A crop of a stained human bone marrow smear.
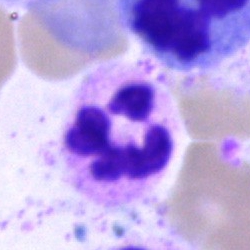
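A segmented neutrophil, whose nucleus, you can see, is divided into several separate lobes arranged in a ring around a pale central space. Follow the lobes round: the chromatin is dense and dark purple throughout, and fine pinkish-violet granules are scattered through the cytoplasm.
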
